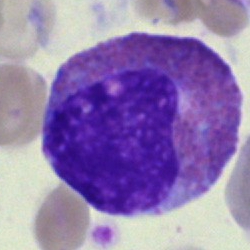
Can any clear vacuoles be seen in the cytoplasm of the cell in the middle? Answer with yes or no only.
No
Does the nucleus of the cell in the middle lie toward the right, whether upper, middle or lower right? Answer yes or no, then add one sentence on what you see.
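No. The nucleus lies off-centre, toward the left side of the cell.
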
